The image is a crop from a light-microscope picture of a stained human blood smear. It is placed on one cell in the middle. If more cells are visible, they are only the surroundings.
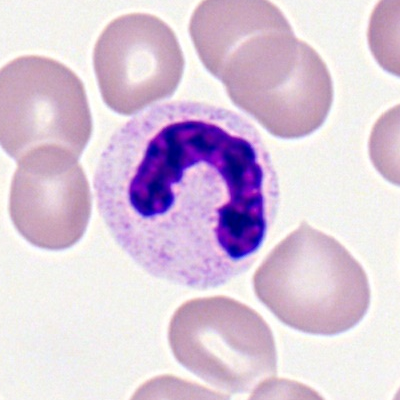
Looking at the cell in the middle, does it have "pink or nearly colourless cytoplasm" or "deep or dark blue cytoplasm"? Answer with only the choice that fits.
Pink or nearly colourless cytoplasm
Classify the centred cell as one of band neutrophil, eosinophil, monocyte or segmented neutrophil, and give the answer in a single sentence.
Standing at the centre of this crop is a band neutrophil.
